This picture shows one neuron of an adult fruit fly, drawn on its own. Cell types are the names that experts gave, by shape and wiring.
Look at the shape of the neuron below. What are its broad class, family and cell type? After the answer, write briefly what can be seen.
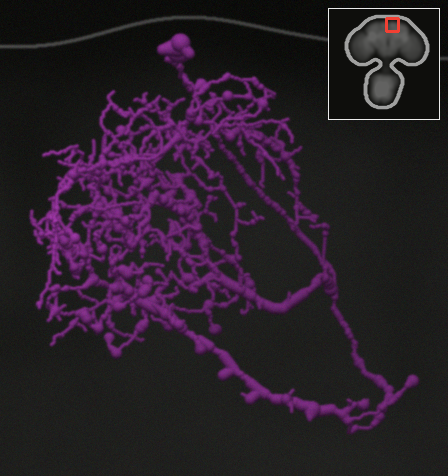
This is a central-brain intrinsic neuron. The family is hemilineage SMPpd1. Its cell type is SMP346. Its cell body lies at the top of the picture. In this view it is about as wide as it is tall.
